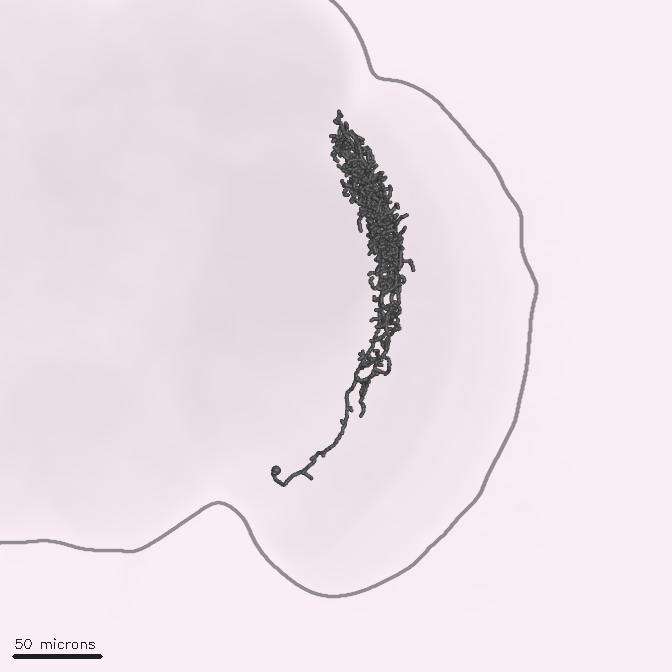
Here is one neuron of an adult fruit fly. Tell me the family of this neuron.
Pm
